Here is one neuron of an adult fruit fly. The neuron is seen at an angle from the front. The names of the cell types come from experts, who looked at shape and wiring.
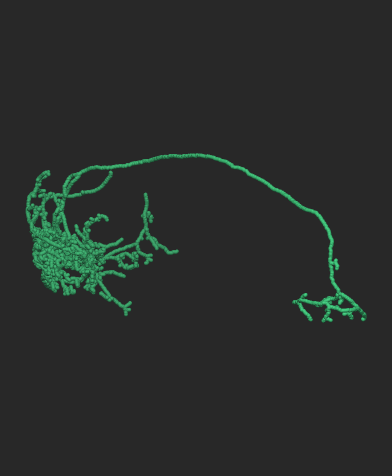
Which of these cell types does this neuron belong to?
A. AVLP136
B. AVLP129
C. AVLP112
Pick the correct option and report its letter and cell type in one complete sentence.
Option C, namely AVLP112, is the cell type of the neuron.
